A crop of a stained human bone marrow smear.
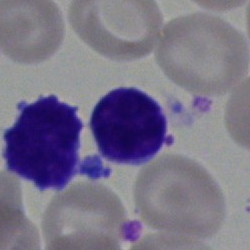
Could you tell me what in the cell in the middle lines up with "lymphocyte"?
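Scant cytoplasm, showing at most as a thin rim, is the feature that agrees with a lymphocyte.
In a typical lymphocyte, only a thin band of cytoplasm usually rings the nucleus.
Otherwise, the cell has a round, fairly smooth outline, and its chromatin is dense and stains deep purple. A small purple blob also sits against the right edge of the cell.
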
